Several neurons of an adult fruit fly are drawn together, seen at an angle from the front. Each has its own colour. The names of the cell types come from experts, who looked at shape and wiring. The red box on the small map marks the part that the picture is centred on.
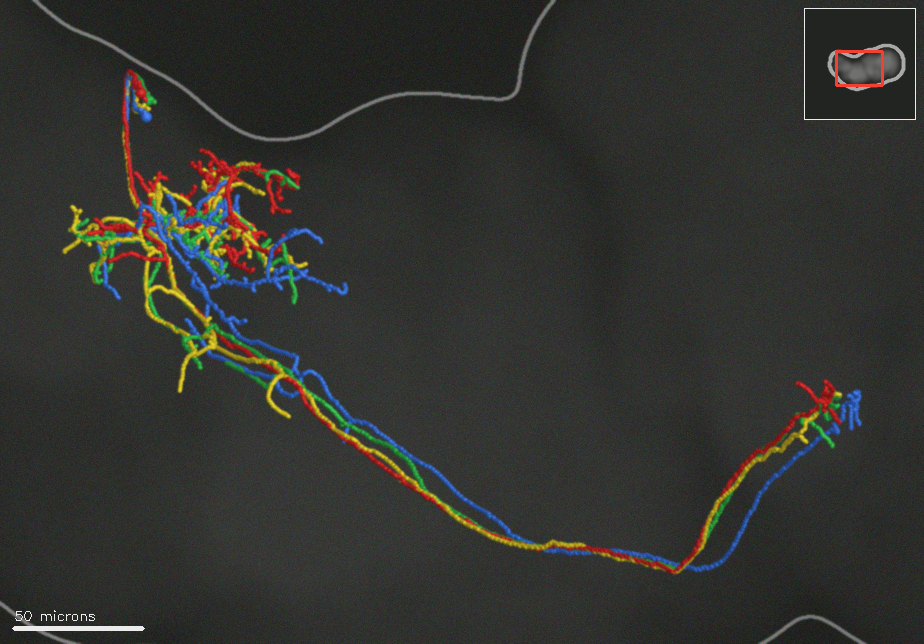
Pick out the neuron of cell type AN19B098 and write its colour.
yellow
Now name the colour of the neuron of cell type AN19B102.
green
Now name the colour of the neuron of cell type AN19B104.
blue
